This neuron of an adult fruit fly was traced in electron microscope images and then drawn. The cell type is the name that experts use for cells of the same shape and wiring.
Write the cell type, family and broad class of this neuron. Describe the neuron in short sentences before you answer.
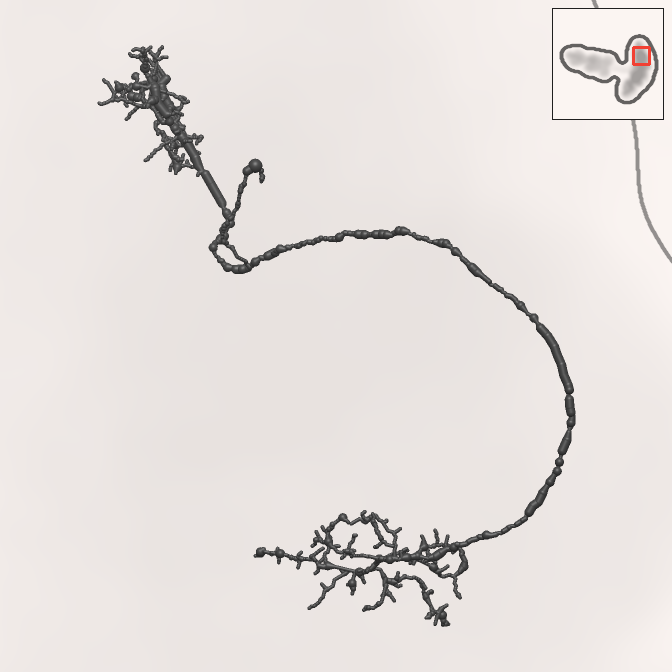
It is in the brain and does not reach the nerve cord. The cell body can be seen at the top of the picture. Dozens of branch ends can be seen. It is of cell type LC9. Its family is hemilineage VPNd3. It is a visual projection neuron.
